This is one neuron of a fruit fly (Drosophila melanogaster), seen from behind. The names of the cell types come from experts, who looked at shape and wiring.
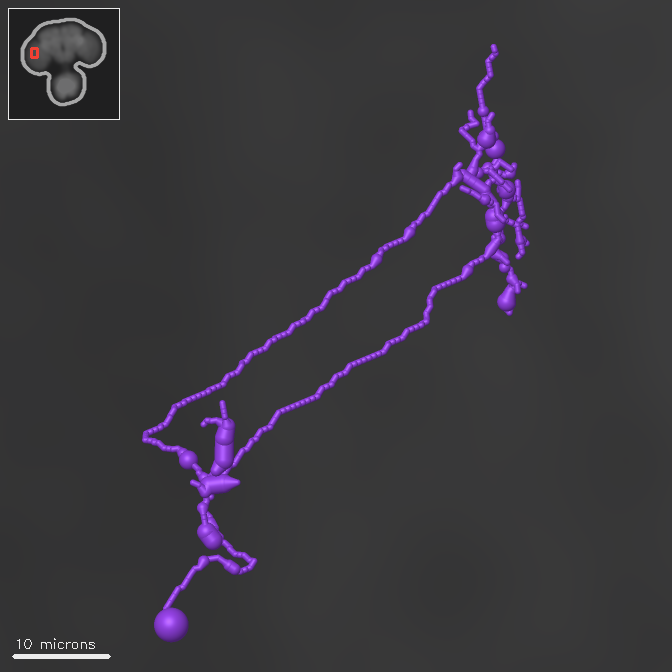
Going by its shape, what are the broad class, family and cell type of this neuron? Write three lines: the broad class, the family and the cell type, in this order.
optic-lobe intrinsic neuron
T
T5d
